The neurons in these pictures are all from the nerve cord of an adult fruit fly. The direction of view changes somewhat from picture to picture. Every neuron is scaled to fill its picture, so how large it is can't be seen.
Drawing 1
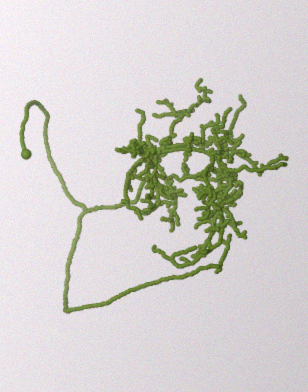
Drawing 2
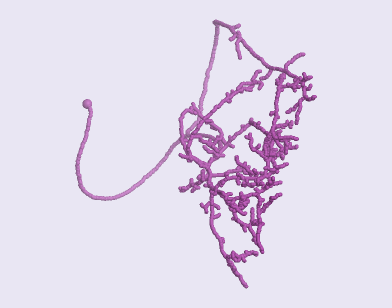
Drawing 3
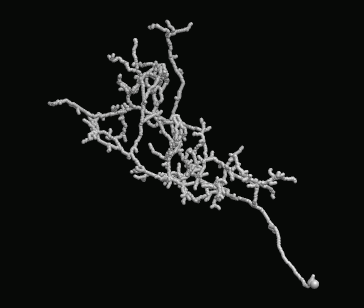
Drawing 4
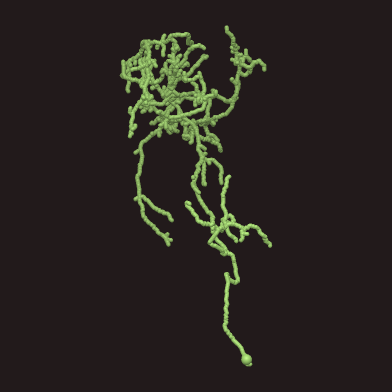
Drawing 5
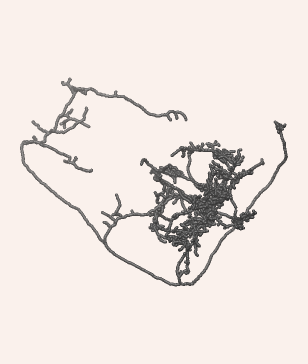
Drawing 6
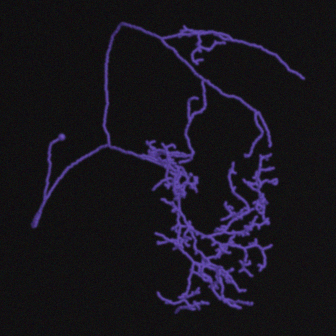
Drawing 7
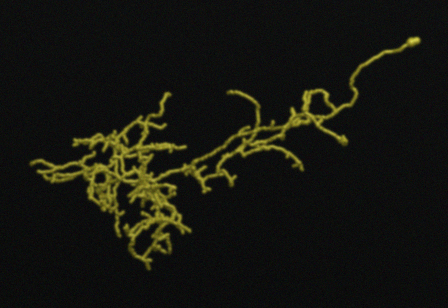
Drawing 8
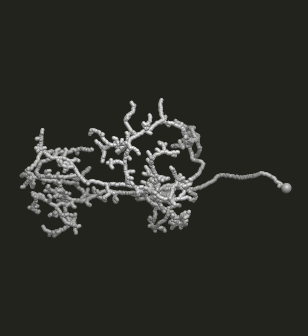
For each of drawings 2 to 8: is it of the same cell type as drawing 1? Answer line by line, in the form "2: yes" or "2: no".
2: yes
3: no
4: no
5: yes
6: yes
7: no
8: no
